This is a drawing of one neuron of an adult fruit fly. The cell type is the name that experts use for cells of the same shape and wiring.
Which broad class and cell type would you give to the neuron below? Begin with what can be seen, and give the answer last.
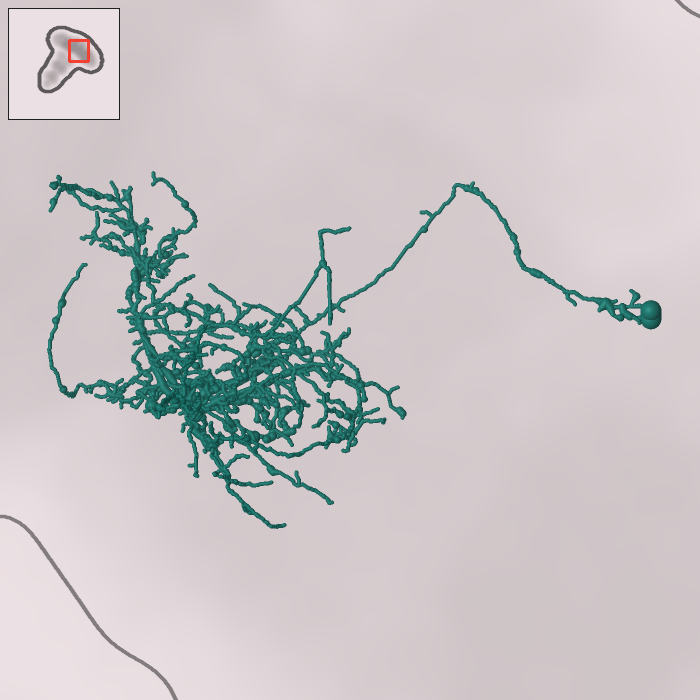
The cell body can be seen on the right of the picture. As drawn here it is wider than it is tall. This is a central-brain intrinsic neuron. The cell type is GNG541.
